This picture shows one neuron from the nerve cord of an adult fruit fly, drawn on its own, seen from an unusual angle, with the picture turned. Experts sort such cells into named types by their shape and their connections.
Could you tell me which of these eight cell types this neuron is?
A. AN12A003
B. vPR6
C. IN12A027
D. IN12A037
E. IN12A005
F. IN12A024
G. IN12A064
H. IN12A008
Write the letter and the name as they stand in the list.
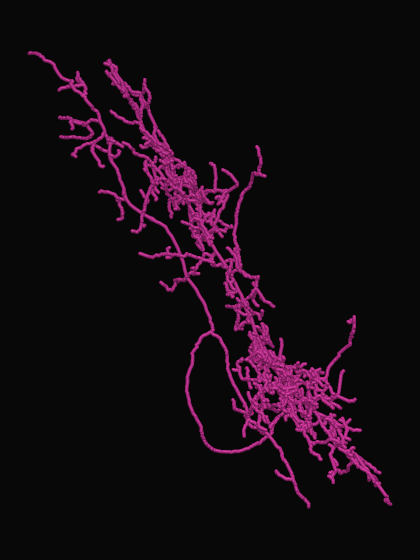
H. IN12A008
